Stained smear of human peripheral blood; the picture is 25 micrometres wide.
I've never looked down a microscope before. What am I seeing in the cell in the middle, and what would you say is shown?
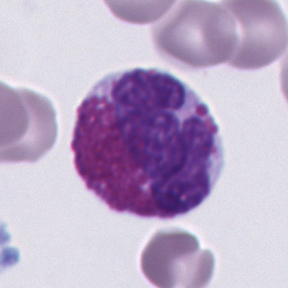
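Here the nucleus is divided into several lobes, and you can see that it stains dark purple. Notice how it lies mostly in the upper and right part of the cell. At the upper right edge, a little pale cytoplasm with few granules shows. What you are looking at is an eosinophil.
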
